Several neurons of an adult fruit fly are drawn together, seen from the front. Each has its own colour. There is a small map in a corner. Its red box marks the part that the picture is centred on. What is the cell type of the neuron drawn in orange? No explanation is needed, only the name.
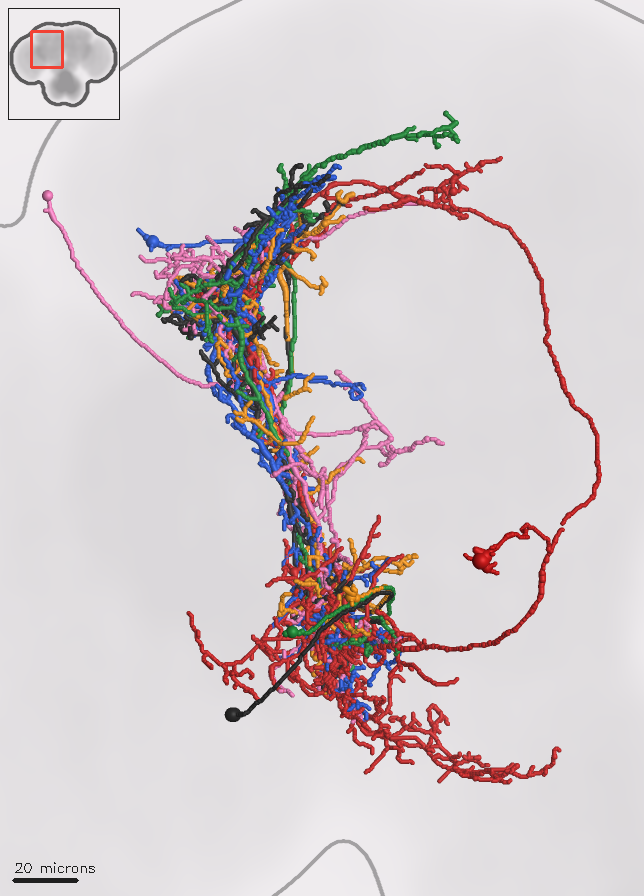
WEDPN2B_a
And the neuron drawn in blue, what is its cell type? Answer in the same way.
WEDPN11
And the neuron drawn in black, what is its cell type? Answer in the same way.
WEDPN2B_b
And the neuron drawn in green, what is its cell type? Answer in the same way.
WEDPN3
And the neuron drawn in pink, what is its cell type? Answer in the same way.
LHPV2i2_a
